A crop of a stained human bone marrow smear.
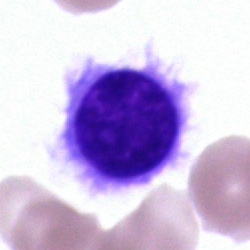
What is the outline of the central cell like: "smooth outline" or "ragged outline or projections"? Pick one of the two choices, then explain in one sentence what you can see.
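Ragged outline or projections. Fine hair-like projections extend from the cytoplasm around most of the cell's edge.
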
